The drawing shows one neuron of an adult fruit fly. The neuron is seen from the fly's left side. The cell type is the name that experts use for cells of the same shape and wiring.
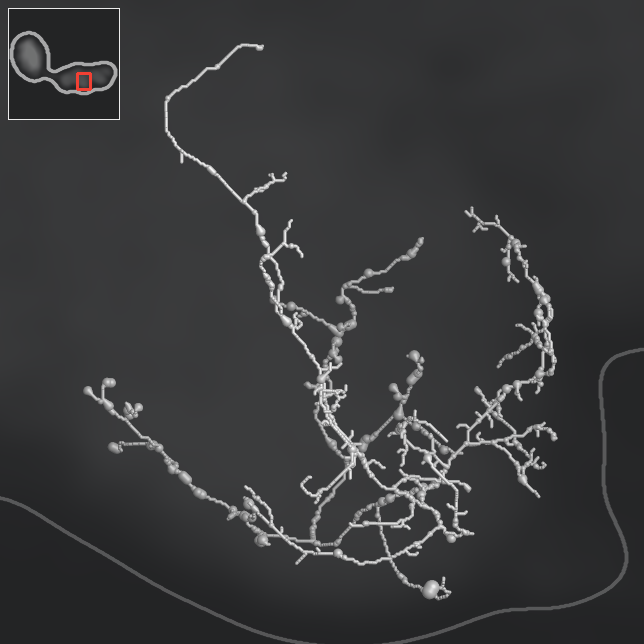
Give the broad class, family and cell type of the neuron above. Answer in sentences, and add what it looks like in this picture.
Its broad class is nerve-cord intrinsic neuron. The family is hemilineage 01B. The cell type is IN01B027_d. Dozens of branch ends can be seen. In this view it is about as wide as it is tall.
